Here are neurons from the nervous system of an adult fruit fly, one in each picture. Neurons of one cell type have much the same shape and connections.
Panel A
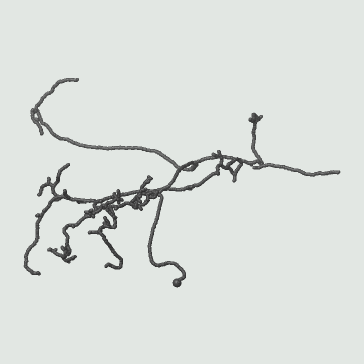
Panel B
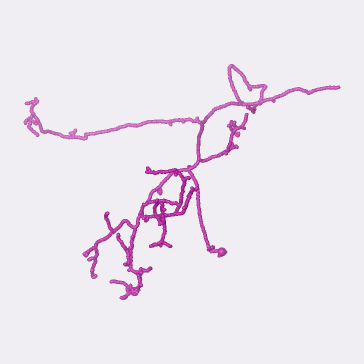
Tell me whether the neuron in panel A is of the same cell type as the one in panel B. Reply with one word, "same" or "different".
same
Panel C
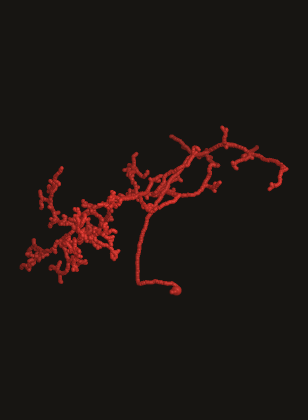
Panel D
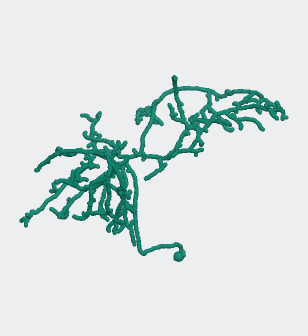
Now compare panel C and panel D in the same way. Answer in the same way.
same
